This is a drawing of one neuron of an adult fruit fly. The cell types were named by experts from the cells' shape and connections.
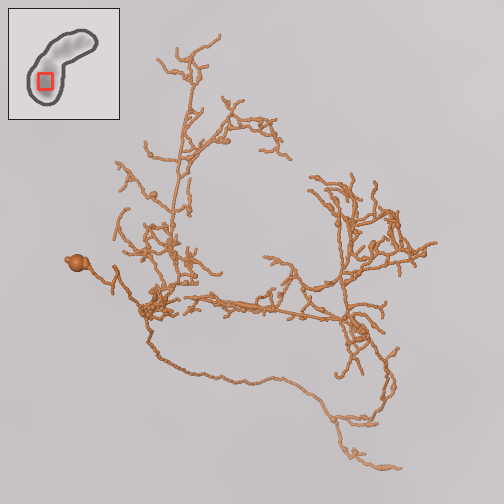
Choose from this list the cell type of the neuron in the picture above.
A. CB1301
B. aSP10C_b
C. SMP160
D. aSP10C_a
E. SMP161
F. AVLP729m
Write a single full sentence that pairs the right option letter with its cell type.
Cell type aSP10C_b is what the neuron is, as option B states.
